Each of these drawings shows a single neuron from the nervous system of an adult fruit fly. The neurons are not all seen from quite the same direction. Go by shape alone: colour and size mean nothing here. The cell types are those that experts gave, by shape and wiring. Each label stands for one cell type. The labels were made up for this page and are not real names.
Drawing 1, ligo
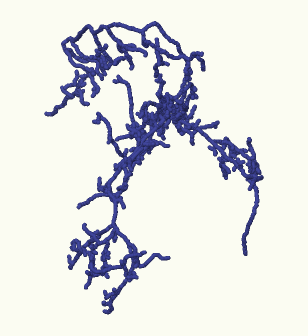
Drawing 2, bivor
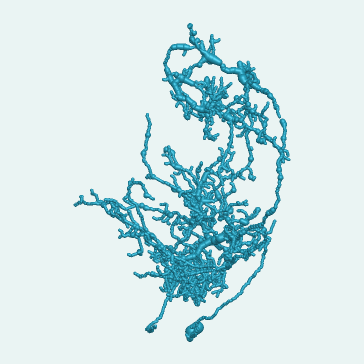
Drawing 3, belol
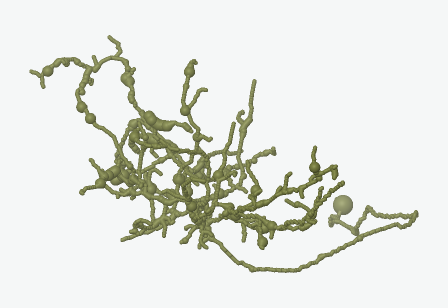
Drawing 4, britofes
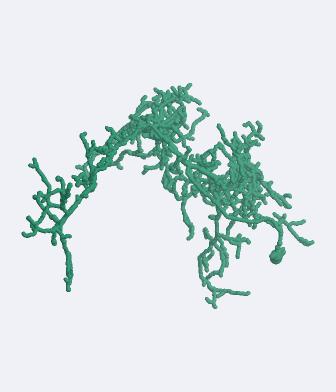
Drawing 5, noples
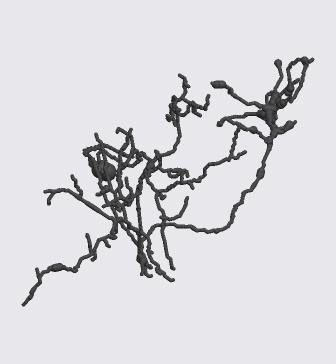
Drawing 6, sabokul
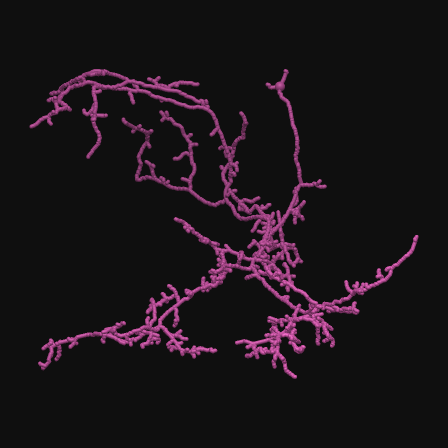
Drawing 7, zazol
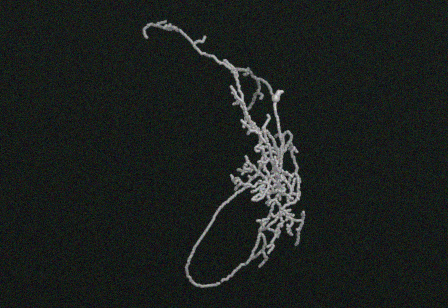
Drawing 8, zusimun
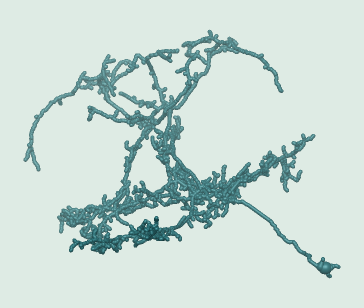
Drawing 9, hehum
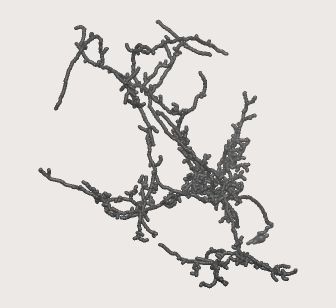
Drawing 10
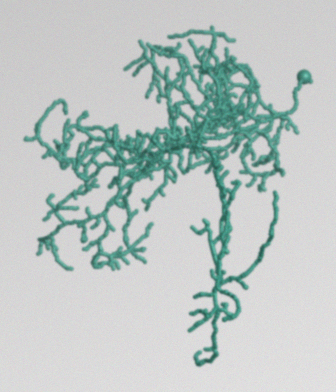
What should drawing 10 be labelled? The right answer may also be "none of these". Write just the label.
britofes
